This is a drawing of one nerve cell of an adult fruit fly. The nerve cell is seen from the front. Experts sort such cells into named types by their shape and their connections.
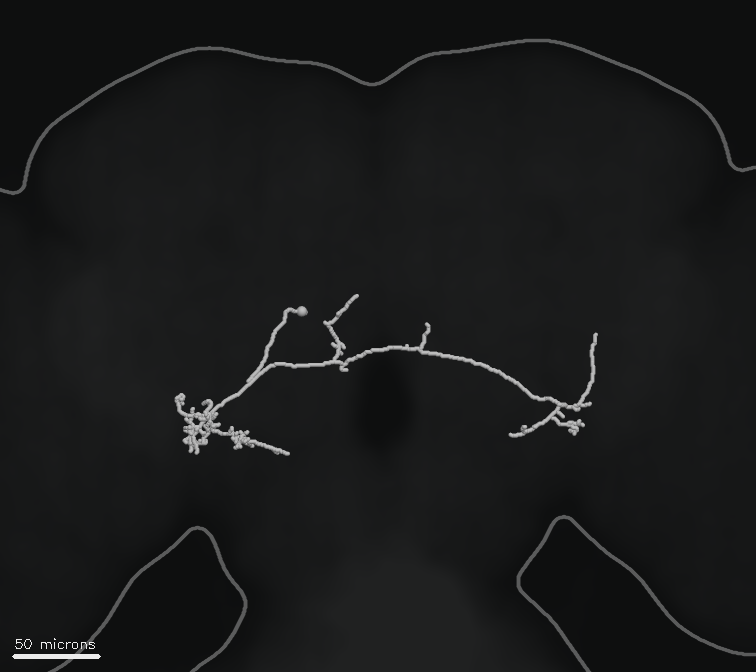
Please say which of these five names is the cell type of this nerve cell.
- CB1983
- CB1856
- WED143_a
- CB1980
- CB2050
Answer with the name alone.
WED143_a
